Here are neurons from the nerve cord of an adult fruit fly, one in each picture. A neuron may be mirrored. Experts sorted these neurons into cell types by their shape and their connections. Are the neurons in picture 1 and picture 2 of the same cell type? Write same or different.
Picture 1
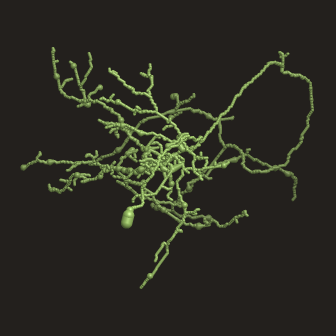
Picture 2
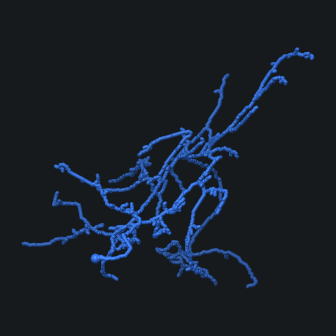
different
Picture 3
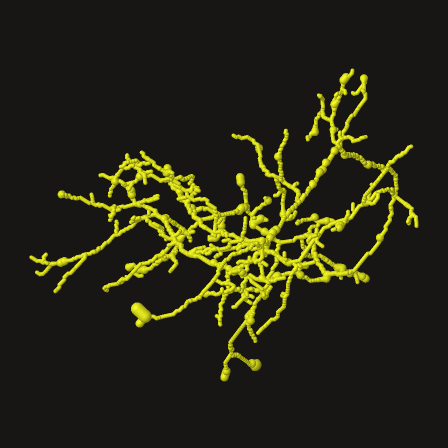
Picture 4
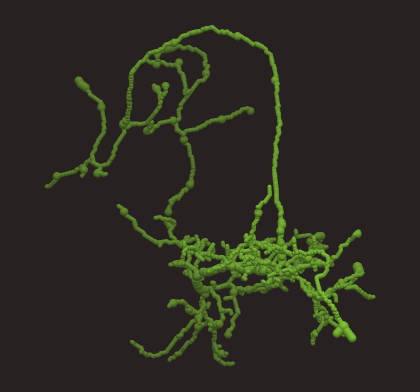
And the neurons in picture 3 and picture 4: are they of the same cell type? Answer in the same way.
same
